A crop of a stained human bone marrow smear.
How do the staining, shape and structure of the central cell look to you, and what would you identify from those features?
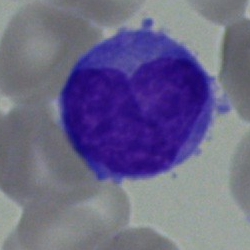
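A roughly round outline encloses this central cell, whose nucleus has a notch at its top edge that gives it a heart-like shape. Its cytoplasm stains blue. Small bleb-like projections stick out from the cell edge. The cell is a monocyte.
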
